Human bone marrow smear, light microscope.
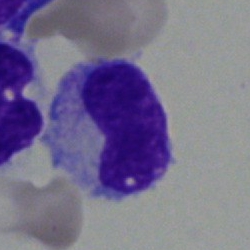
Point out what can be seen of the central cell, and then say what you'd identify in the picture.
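Looking at the nucleus, it is kidney-shaped, with a shallow indentation on its left side. It lies toward the right, leaving most of the cytoplasm on the left. Its chromatin stains dark purple and seems dense all through. The cytoplasm, as far as I can tell, is pale greyish-blue. So this is a band neutrophil.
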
